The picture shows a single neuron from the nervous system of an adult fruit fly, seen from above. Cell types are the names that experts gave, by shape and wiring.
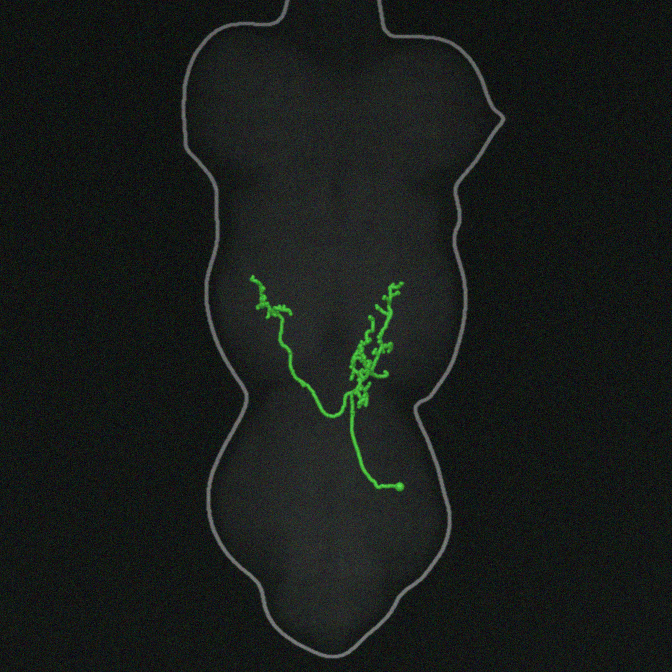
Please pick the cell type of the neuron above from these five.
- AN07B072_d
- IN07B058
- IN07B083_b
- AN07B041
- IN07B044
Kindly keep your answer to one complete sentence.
The cell type of the neuron here is IN07B083_b.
